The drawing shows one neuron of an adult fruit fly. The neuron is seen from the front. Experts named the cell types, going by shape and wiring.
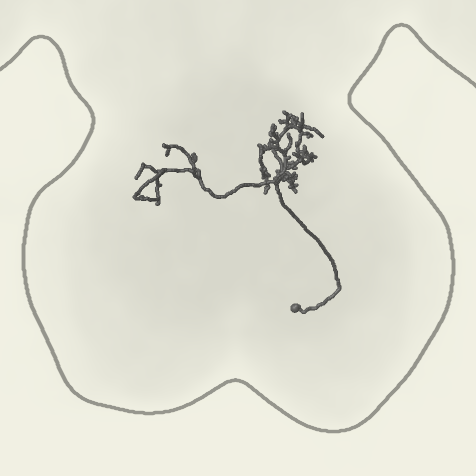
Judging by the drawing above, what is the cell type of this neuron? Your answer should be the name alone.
IN07B076_b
